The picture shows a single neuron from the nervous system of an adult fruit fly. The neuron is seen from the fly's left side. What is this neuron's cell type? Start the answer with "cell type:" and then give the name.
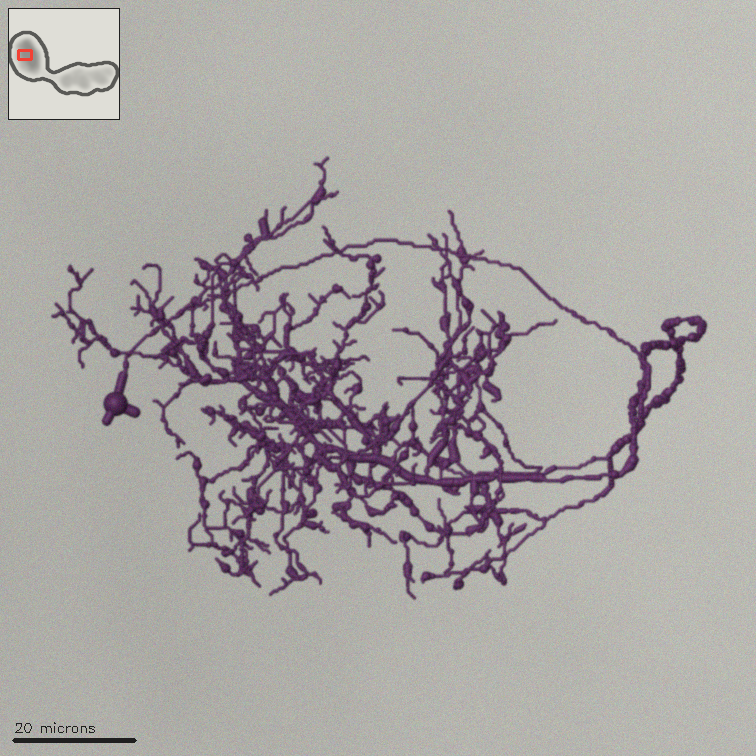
cell type: PVLP034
